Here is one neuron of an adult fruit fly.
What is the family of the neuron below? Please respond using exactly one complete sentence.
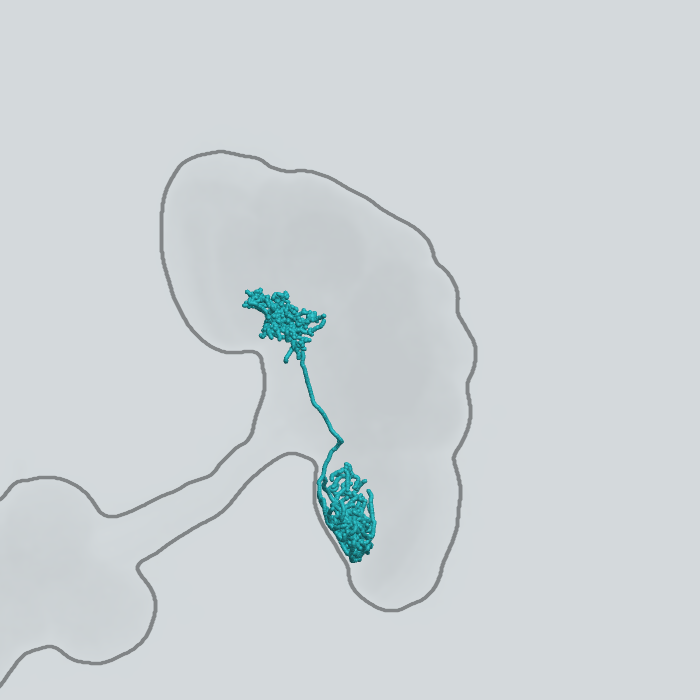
Among the members of family LPT is this neuron.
